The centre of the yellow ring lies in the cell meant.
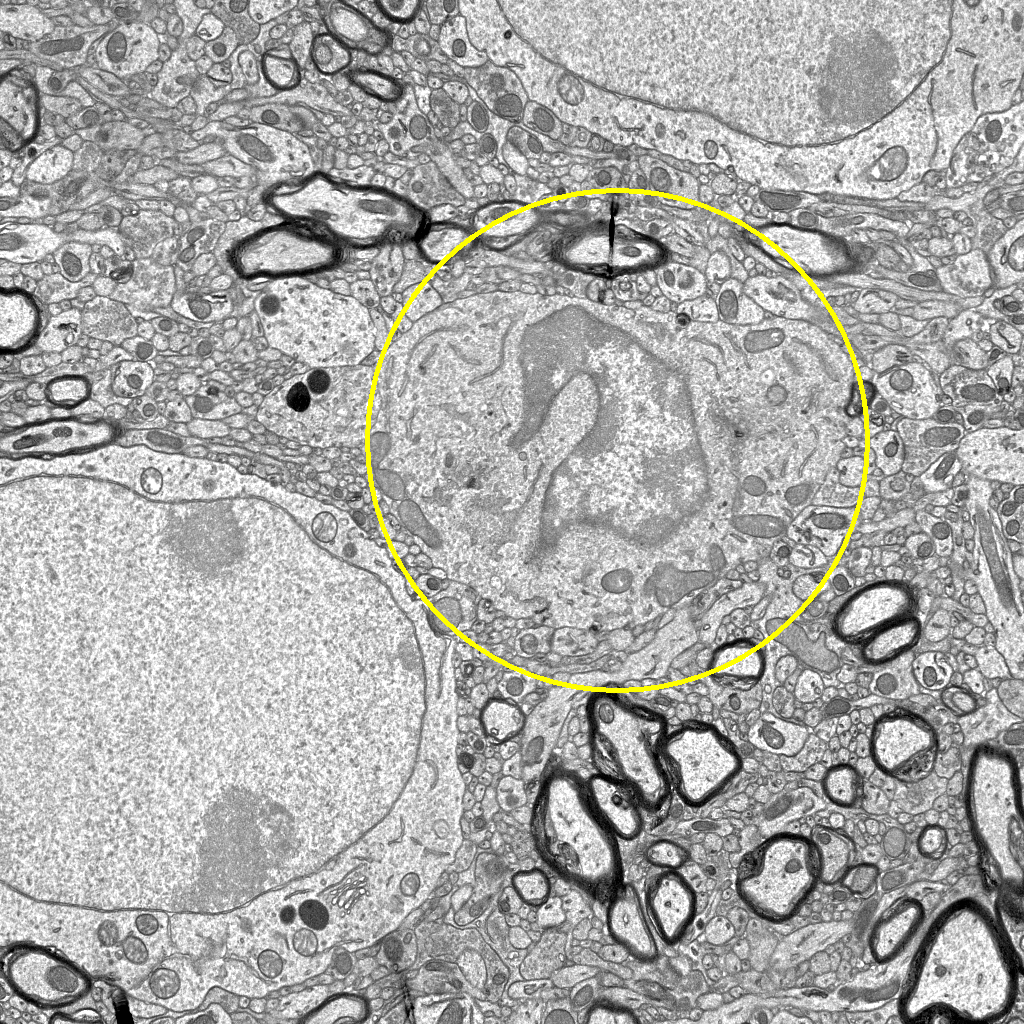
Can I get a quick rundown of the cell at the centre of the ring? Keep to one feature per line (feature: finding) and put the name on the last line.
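Nuclear outline: wholly inside the ring
Chromatin: dense dark band lining the envelope around a paler mottled interior
Nuclear tone: darker than the surrounding cytoplasm
Cytoplasm: scattered thin curved cisternae, not stacked parallel arrays
Name: oligodendrocyte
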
